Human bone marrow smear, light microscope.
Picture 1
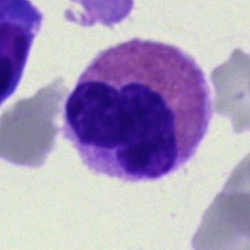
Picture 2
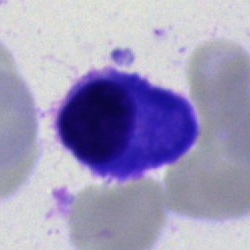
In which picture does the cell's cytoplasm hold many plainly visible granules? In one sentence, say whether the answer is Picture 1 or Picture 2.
It is the cell in Picture 1 whose cytoplasm holds many visible granules.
